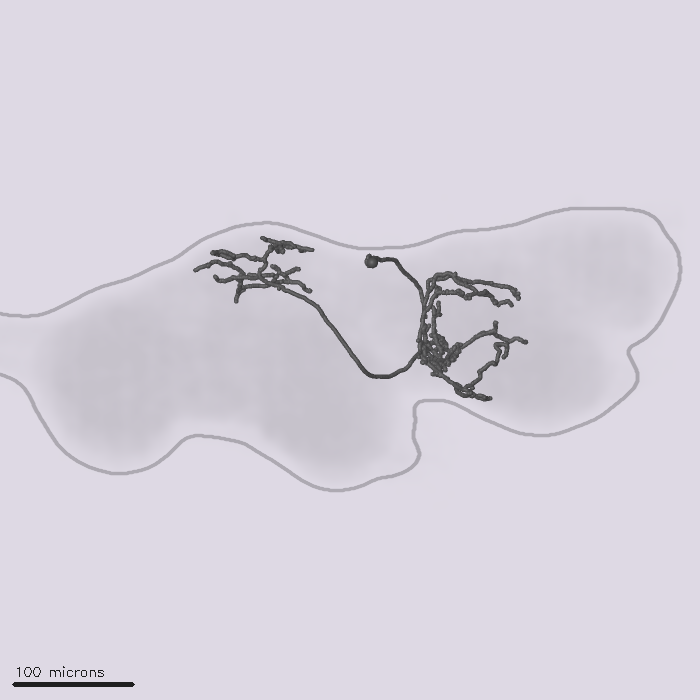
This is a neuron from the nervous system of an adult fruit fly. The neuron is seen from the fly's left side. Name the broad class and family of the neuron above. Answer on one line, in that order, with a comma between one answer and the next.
nerve-cord intrinsic neuron, hemilineage 17A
